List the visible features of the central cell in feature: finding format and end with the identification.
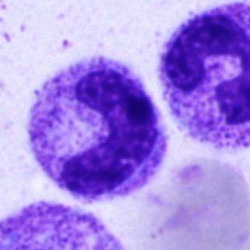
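Outline: round
Nucleus: deeply indented horseshoe, notch opening to the left
Nucleoli: none visible
Cytoplasm: fine purple granules scattered throughout
Name: band neutrophil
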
